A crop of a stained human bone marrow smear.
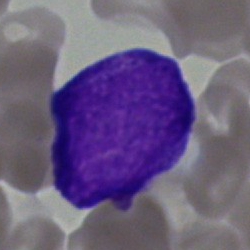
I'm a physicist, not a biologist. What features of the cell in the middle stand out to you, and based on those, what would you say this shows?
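Nearly the whole cell is filled by the nucleus. The chromatin looks finely mottled, with paler streaks, rather than coarsely clumped. The outline is irregular and somewhat angular rather than round, and a small rounded knob juts out from its lower edge. This cell is a blast.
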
